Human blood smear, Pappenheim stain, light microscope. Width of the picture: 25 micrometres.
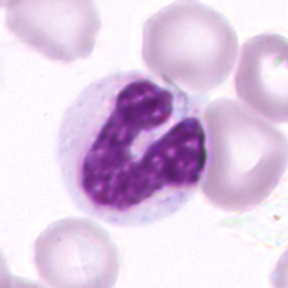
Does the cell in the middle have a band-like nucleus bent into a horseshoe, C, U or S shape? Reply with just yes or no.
Yes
